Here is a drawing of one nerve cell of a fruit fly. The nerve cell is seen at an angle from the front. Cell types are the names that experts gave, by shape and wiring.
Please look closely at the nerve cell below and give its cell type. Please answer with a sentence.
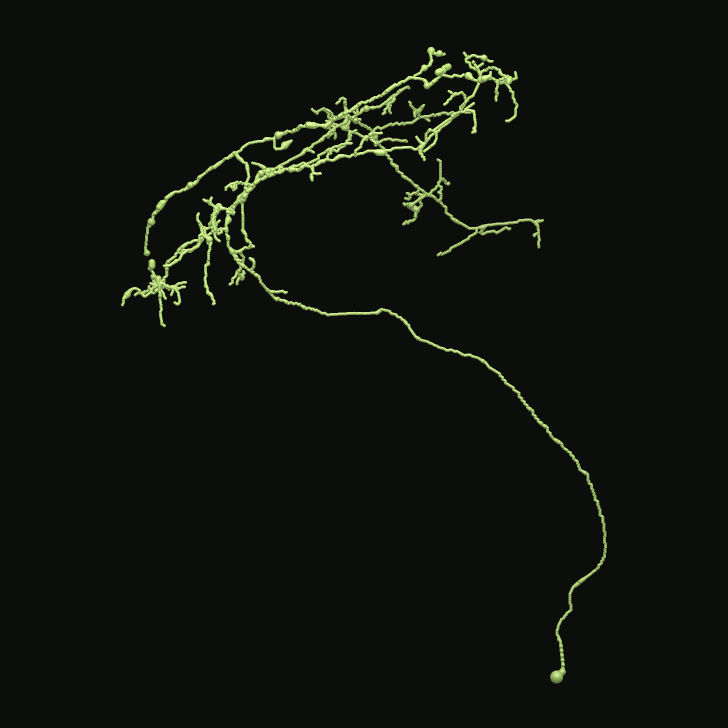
The cell type is IN06B069.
